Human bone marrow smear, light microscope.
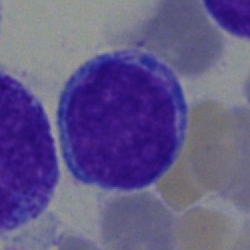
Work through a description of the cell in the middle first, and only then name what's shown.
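Let me see: the cytoplasm is deep blue, and I find no granules in it, nor any vacuoles. The chromatin looks finely stippled and evenly spread. This cell is a blast.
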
